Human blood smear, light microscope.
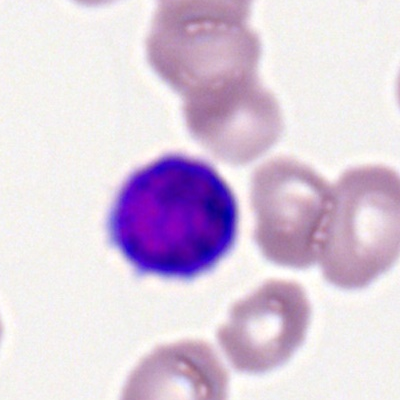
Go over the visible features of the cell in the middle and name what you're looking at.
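Roughly round outline on this one, and the nucleus takes up nearly the whole cell. Its chromatin is dense and deep purple, with darker clumps in it. Along the lower left the edge turns slightly ragged, with tiny bumps. It's a lymphocyte.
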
